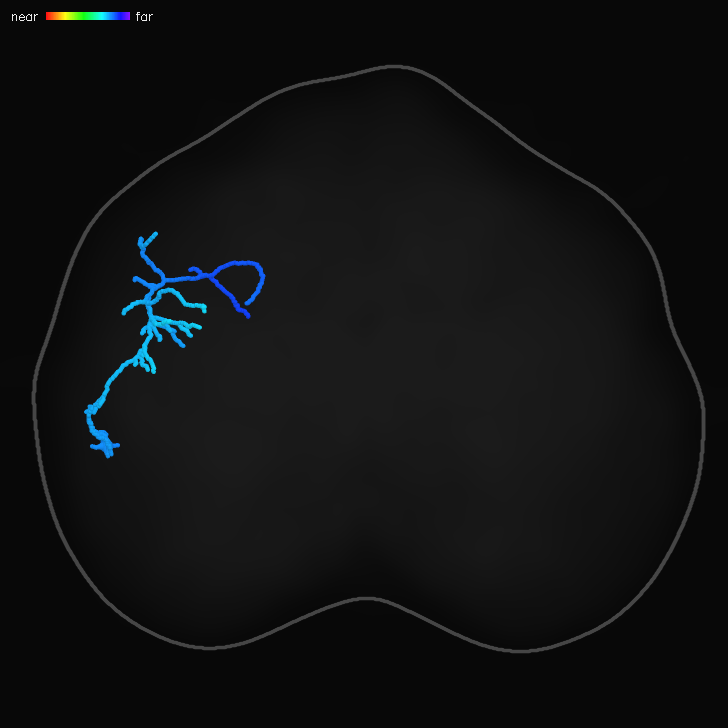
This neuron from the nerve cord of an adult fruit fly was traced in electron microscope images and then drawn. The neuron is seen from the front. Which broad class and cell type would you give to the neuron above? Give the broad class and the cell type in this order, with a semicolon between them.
motor neuron of the nerve cord; Acc. tr flexor MN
